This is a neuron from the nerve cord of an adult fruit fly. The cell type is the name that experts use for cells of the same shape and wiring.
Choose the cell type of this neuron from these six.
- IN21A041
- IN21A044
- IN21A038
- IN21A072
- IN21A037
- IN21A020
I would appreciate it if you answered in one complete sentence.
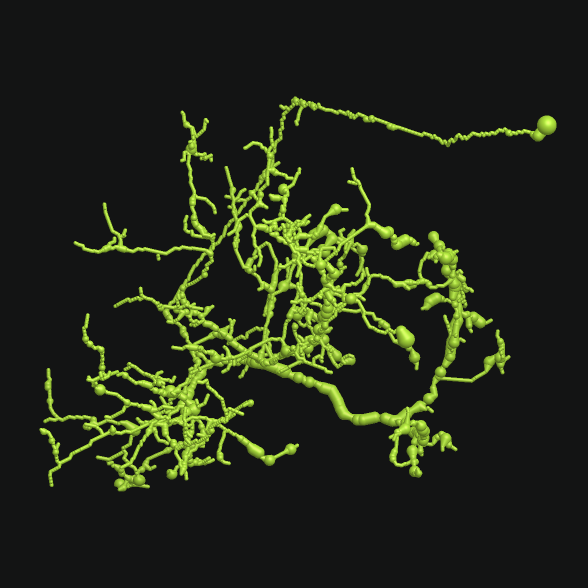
This neuron is typed as IN21A037.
